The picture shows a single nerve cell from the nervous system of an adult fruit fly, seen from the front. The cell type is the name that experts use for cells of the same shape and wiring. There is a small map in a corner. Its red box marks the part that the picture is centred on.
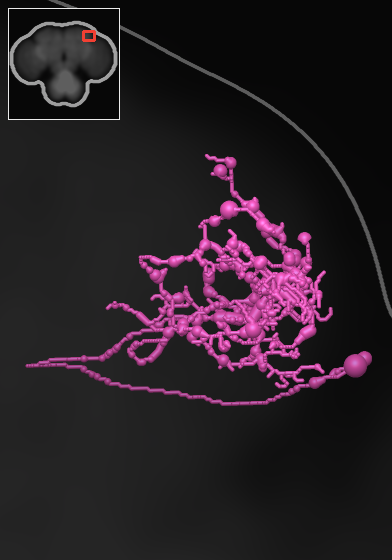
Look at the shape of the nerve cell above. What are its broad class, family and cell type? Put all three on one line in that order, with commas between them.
central-brain intrinsic neuron, hemilineage LHp1, LHPV4a9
